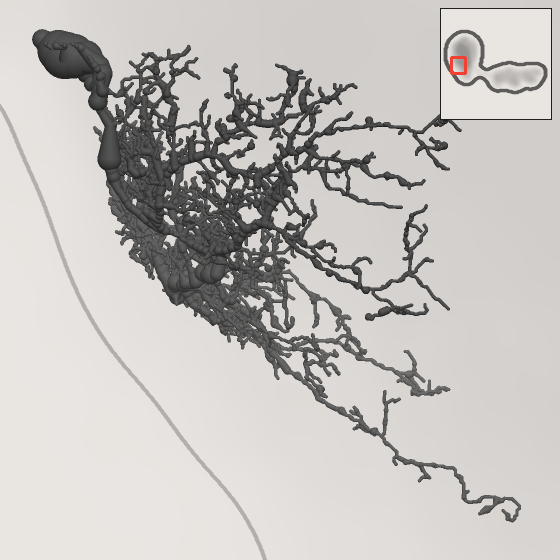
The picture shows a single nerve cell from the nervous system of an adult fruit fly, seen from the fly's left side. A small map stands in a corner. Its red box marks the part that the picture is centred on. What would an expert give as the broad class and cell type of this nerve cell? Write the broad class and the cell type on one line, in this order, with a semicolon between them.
motor neuron of the brain; MN12D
